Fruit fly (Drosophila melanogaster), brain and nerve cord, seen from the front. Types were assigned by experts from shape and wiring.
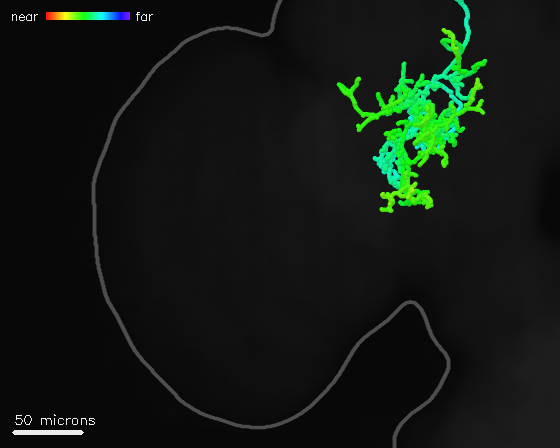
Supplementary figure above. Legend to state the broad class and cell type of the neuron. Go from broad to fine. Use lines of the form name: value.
broad class: central-brain intrinsic neuron
cell type: CB0734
